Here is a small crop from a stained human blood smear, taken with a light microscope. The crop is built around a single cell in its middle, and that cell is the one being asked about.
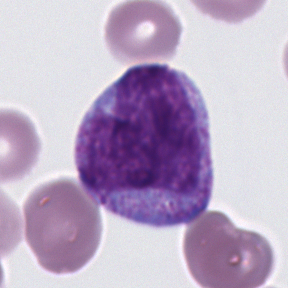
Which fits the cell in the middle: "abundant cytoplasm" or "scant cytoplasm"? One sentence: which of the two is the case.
A narrow rim is all the cytoplasm this cell has.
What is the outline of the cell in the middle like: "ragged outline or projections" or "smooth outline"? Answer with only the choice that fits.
Smooth outline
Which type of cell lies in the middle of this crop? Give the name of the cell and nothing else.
atypical promyelocyte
